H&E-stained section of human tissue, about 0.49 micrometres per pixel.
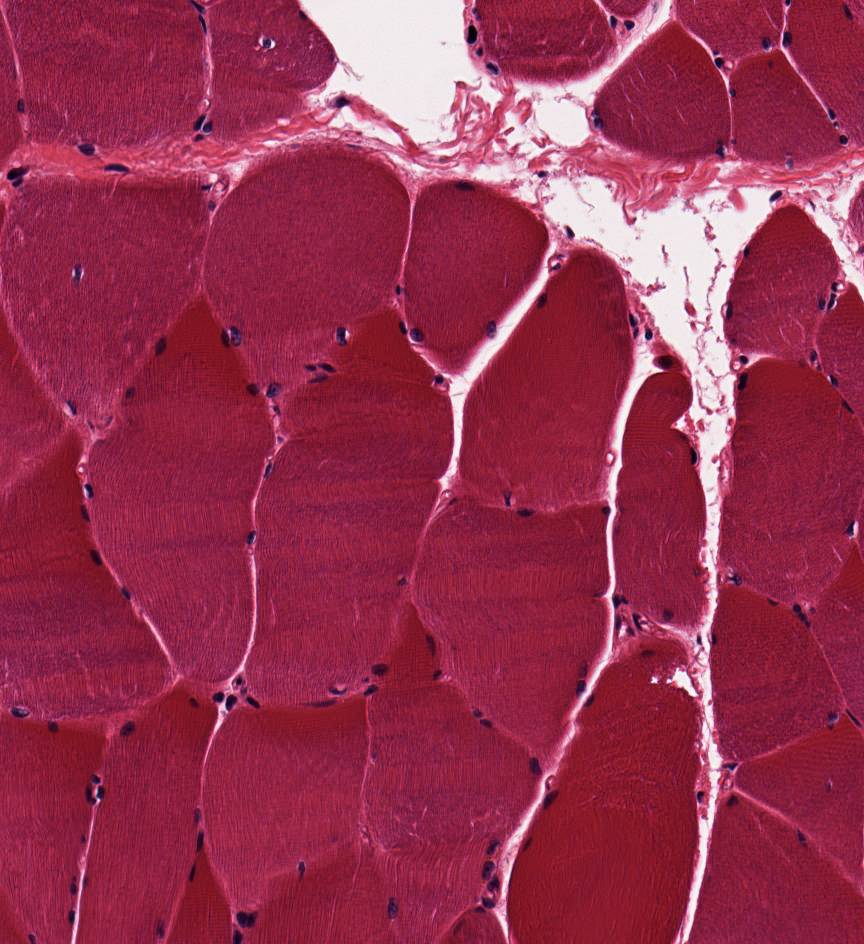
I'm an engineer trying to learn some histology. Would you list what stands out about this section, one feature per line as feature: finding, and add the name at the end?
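Fibre shape: polygonal to rounded, sides slightly curved
Nuclei: dark, at the fibre edges rather than the centres
Cytoplasm: deeply and evenly eosinophilic
Connective tissue: loose, wavy pink band crossing the upper field between fibre groups
Name: skeletal muscle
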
